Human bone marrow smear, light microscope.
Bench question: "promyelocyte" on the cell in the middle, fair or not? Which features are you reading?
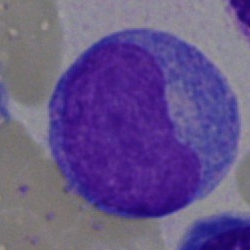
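Yes, promyelocyte holds up for this cell. Point one, the cytoplasm: it is blue and moderate in amount.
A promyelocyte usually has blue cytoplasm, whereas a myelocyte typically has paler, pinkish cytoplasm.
The blue colour therefore speaks for promyelocyte and against myelocyte. Point two, the chromatin: it is finely stippled rather than coarsely clumped.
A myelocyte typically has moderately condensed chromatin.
This fine stippling counts against myelocyte. Remaining points, noted as seen: the outline is round and smooth, the nucleus is kidney-shaped with a notch on its right side and lies off-centre toward the left, and a paler zone of cytoplasm sits in that notch.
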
